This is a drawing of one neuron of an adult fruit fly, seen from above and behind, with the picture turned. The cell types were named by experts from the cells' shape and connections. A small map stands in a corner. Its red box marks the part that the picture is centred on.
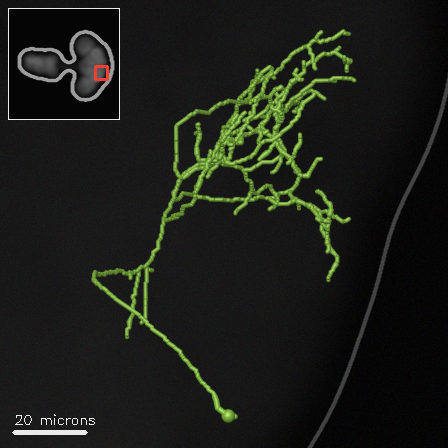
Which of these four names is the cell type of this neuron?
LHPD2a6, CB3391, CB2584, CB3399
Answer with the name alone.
CB3399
